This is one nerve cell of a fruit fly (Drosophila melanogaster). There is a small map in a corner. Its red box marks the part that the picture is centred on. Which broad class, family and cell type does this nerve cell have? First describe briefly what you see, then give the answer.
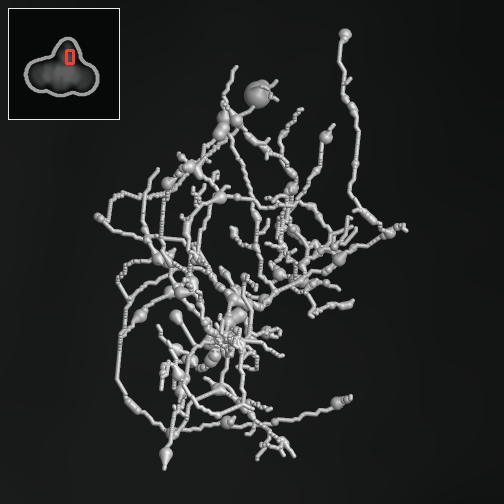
The picture shows dozens of branch ends. As drawn here it is taller than it is wide. Its broad class is nerve-cord intrinsic neuron. The family is hemilineage 01B. It is of cell type IN01B061.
